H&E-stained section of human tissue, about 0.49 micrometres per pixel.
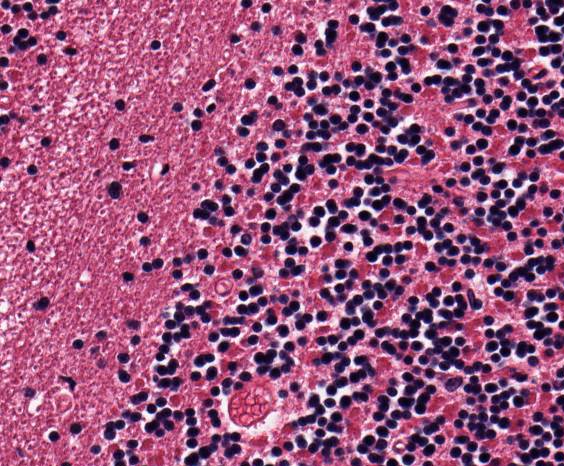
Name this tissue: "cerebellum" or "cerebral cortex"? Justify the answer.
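This is cerebellum. A dense zone crowded with small, round, darkly stained nuclei showing very little cytoplasm lies beside a pale pink, finely textured, cell-poor zone. Here the cellular zone is on the right, the pale one on the left, divided by an oblique border.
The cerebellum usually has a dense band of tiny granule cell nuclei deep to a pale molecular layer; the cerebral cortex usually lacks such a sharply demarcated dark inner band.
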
